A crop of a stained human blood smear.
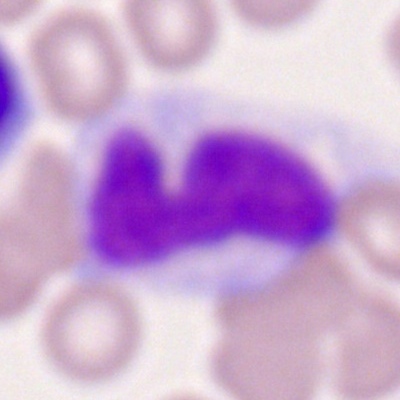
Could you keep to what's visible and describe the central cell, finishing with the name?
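Notice the nucleus stretching side to side, a deep notch cutting in from its upper edge, and no nucleoli showing. The cytoplasm's a pale lilac-blue, with no vacuoles in it. That one's a monocyte.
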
